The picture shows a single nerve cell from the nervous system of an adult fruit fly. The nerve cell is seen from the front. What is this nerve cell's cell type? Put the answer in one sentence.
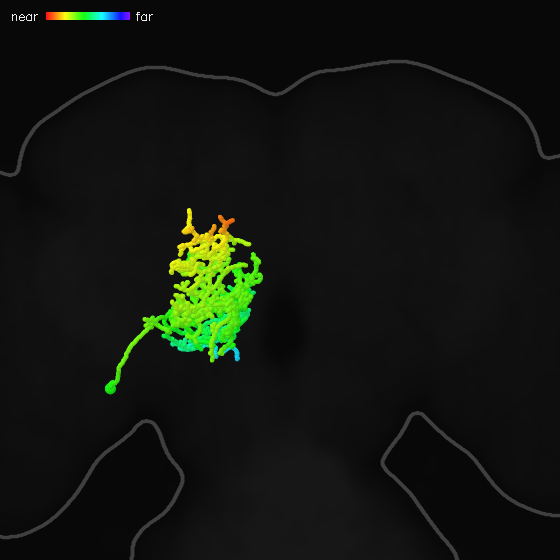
The cell type is VES011.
